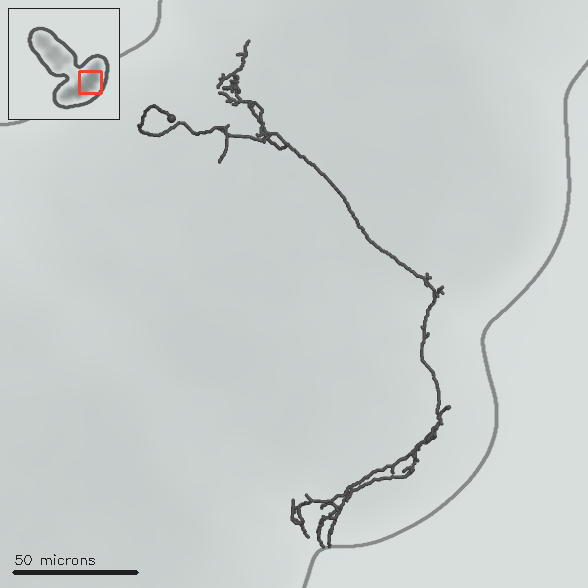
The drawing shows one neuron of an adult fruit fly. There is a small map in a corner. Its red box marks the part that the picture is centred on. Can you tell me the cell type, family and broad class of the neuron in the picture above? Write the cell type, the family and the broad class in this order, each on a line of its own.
KCg-d
class Kenyon Cell
central-brain intrinsic neuron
